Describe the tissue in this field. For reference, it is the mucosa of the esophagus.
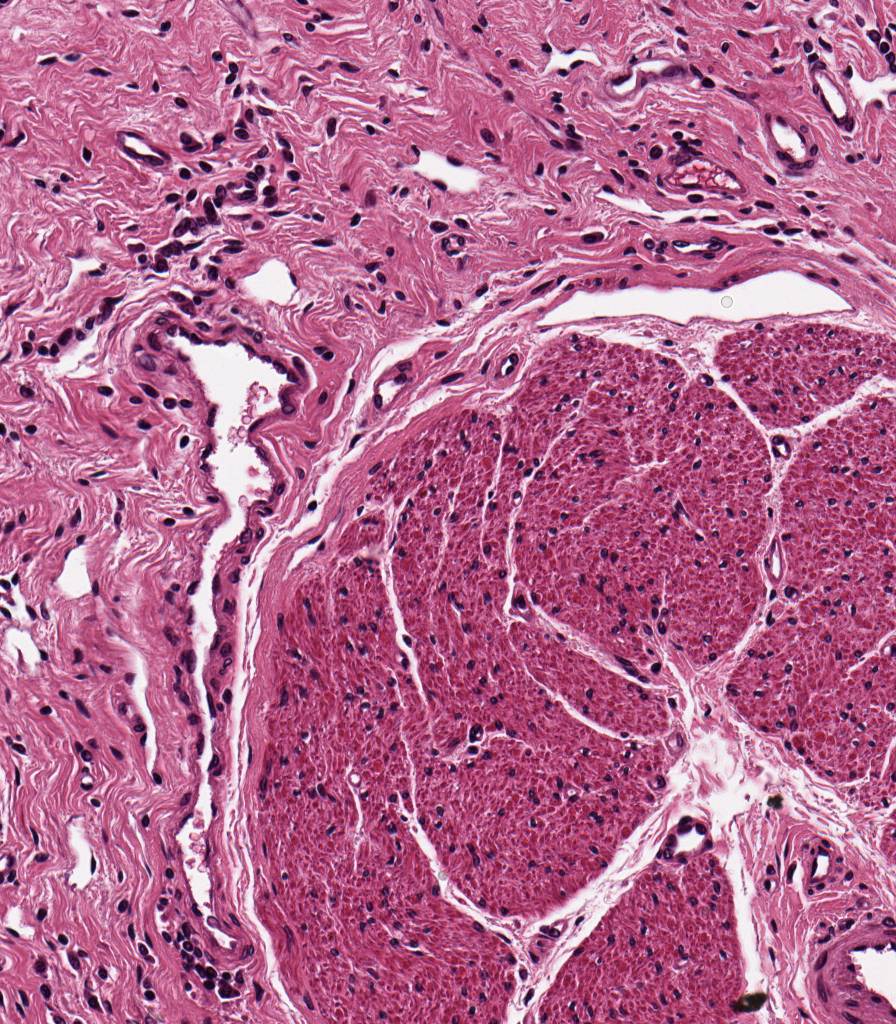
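You've got big smooth muscle bundles taking up the right and lower part, with collagenous stroma above and to the left. They're cut across, so each bundle reads as a mosaic of lots of small rounded cell profiles, and thin pale strands of fibrous tissue split the bundles apart. In the stroma at the upper right sit small blood vessels, one holding red blood cells.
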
